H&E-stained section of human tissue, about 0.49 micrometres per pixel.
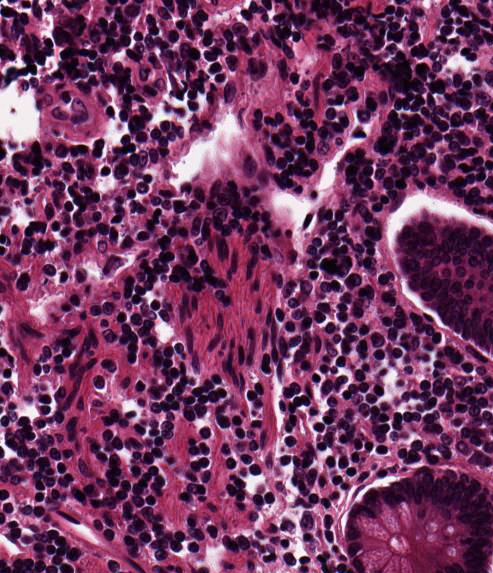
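Terminal ileum, haematoxylin and eosin. Most of the field is packed with small cells with dark round nuclei, mainly lymphocytes with scant cytoplasm. Two cut glands sit along the right edge, one upper right and one lower right. The lower right one is lined by columnar epithelium with pale, mucin-filled goblet cells.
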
